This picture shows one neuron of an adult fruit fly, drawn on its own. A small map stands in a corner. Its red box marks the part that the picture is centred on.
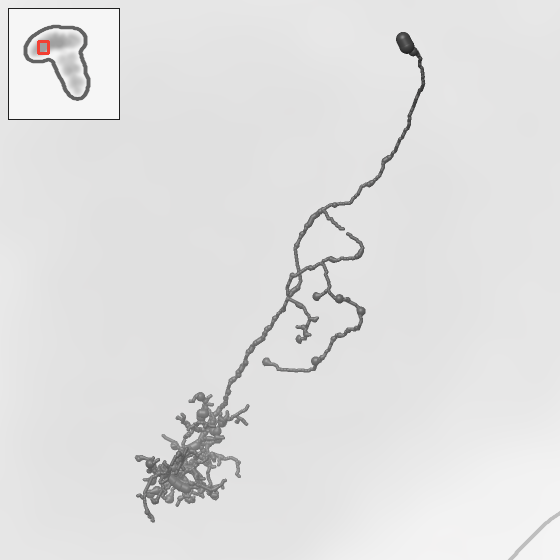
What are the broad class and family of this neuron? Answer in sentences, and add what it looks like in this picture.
This is an optic-lobe intrinsic neuron. Its family is Li. The cell body can be seen at the upper right of the picture. Dozens of branch ends can be seen.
